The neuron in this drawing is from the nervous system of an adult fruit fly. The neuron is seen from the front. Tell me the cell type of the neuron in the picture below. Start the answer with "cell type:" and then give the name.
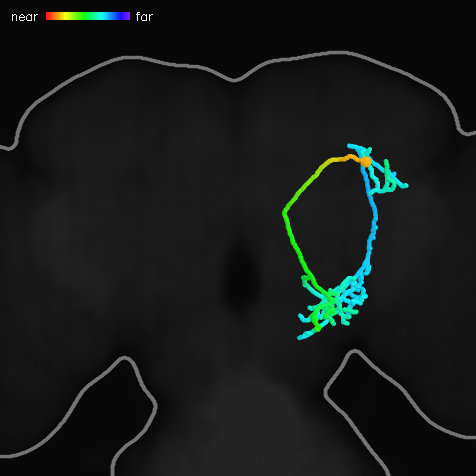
cell type: CB1849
